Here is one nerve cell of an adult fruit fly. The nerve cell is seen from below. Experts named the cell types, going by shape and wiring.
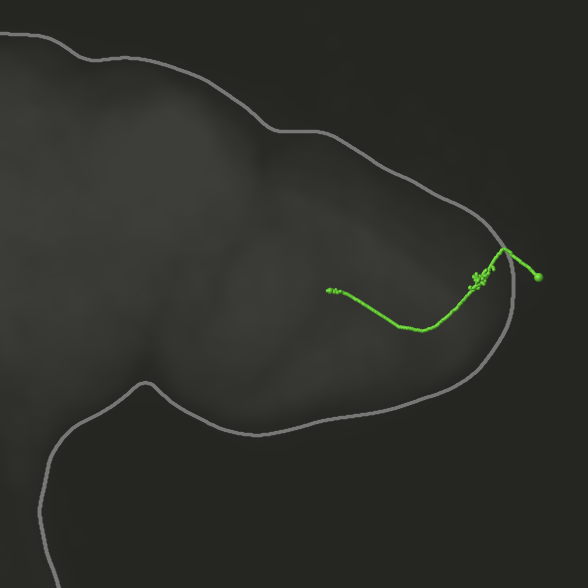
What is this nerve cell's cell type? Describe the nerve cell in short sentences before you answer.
It is in the brain and does not reach the nerve cord. The cell body can be seen on the right of the picture. This is an optic-lobe intrinsic neuron. It is of cell type Tm9.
